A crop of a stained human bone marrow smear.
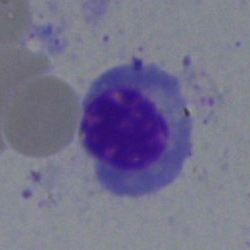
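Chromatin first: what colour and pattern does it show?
Deep purple, with paler patches scattered through it.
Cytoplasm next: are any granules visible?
None are visible.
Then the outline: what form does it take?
Irregular, its margins bulging unevenly.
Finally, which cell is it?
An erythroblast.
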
